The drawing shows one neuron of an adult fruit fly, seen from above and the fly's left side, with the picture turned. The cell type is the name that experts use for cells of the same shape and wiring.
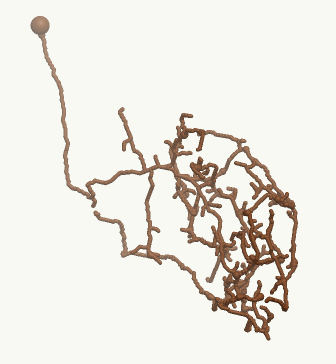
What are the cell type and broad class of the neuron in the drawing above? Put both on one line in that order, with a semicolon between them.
CB2518; central-brain intrinsic neuron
